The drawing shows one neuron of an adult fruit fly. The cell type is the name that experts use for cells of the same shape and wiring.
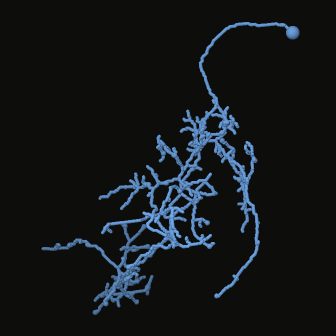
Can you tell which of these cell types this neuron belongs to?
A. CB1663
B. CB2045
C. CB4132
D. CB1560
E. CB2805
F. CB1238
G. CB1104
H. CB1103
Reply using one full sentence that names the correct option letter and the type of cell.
Option E lists CB2805, and that is the cell type of the neuron.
